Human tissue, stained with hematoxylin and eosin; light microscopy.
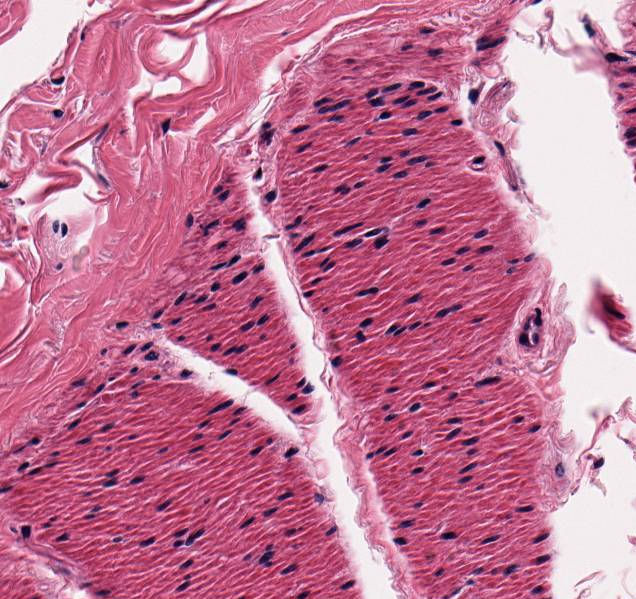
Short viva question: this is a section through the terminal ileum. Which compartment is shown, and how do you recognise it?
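What you have here is smooth muscle. It lies in large bundles of cells separated by narrow spaces. Look at the nuclei, elongated and cigar-shaped.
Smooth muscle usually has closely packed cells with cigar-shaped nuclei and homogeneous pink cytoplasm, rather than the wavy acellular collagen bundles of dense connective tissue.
Notice too the deep pink cytoplasm, with no cross striations.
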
